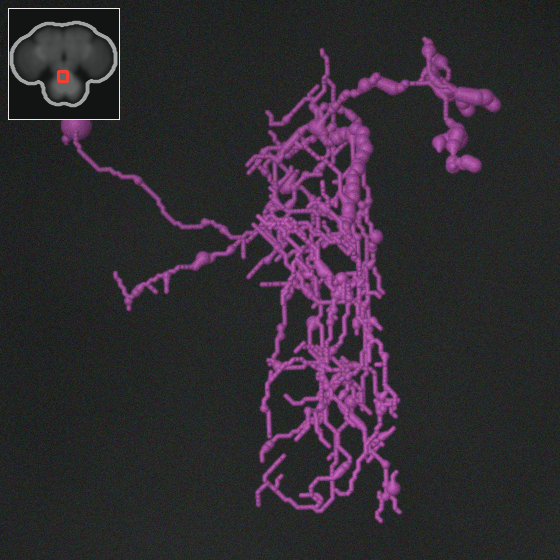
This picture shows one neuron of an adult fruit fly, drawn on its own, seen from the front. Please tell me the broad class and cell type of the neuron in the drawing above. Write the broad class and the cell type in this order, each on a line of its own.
nerve-cord intrinsic neuron
INXXX420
